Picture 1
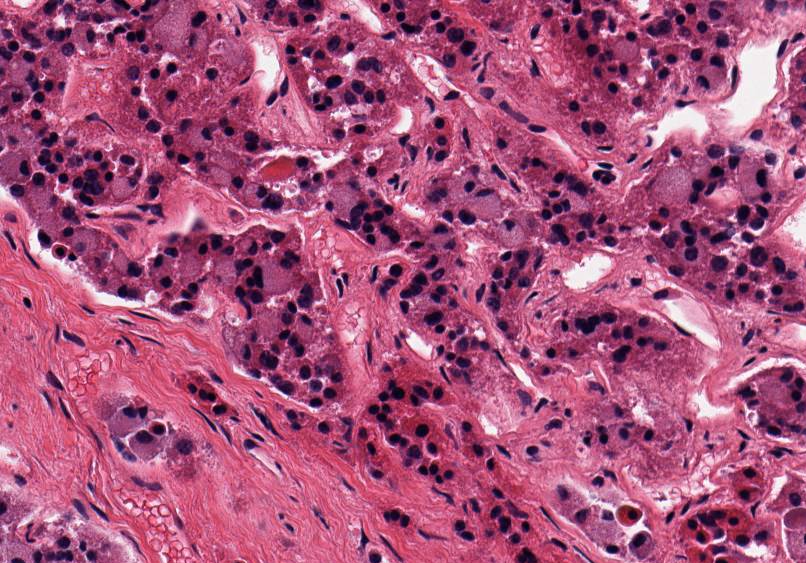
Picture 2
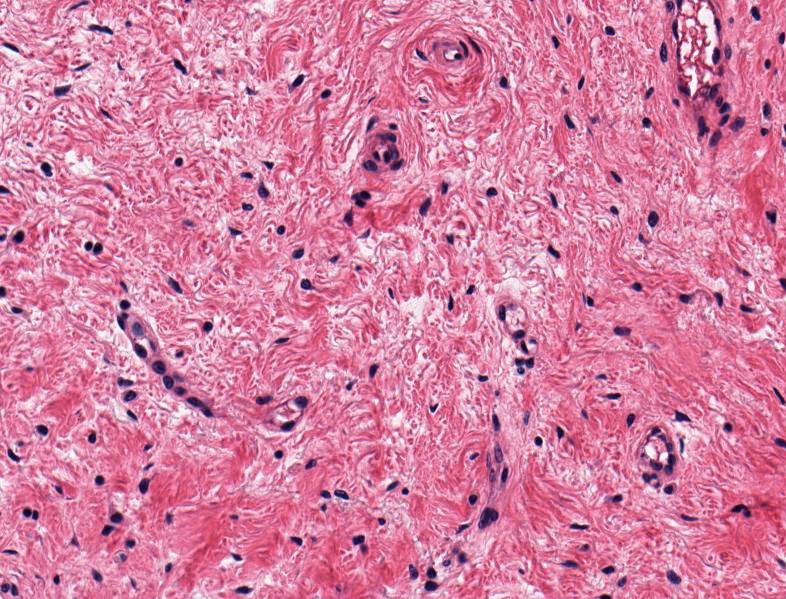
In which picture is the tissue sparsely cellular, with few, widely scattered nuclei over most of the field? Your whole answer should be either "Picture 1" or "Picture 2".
Picture 2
